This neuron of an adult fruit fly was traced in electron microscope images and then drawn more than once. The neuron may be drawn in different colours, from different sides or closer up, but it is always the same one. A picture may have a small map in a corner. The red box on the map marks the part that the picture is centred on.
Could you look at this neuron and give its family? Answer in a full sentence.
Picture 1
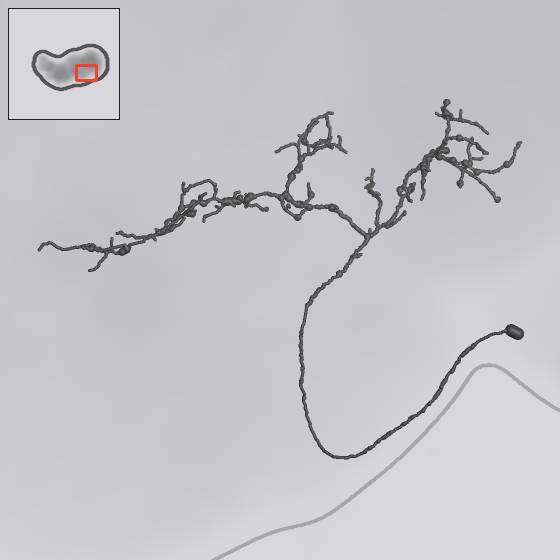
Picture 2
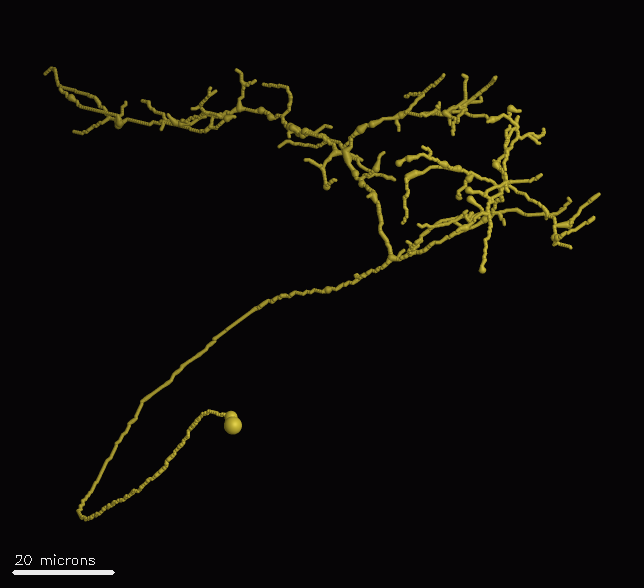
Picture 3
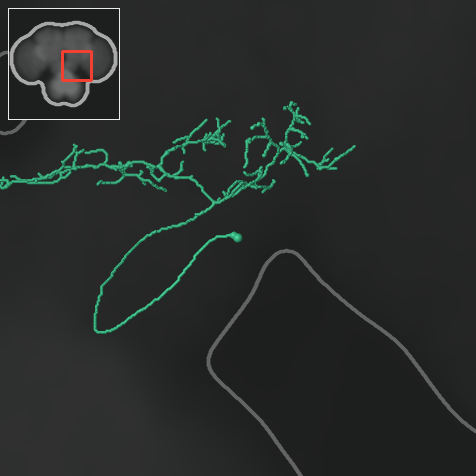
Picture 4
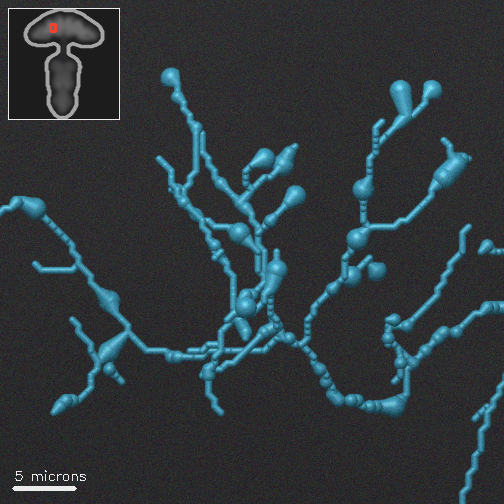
The family is hemilineage MD3.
